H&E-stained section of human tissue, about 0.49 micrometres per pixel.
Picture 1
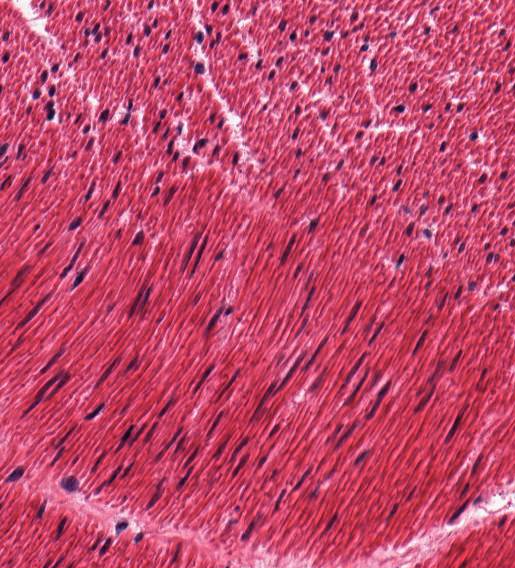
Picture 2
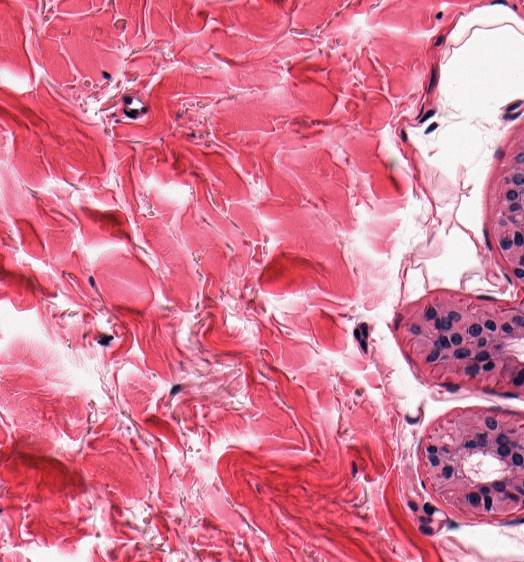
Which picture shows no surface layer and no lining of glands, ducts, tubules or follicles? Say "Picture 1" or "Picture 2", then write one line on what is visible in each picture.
Picture 1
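What picture 1 shows: The whole field is made up of densely packed, eosinophilic muscle fibres, with no epithelium anywhere in it.
What picture 2 shows: The cells lining the tubules have pink cytoplasm and round, dark-staining nuclei.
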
